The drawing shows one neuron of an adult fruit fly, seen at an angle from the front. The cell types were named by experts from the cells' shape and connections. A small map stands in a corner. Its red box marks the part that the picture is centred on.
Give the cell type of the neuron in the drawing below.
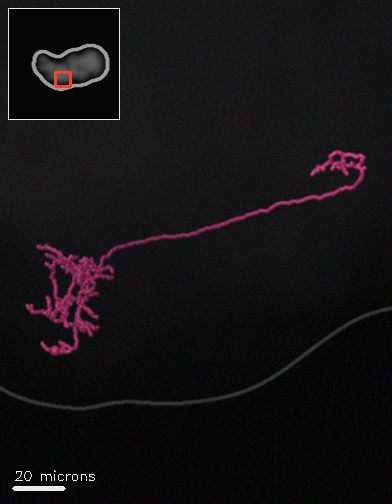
Tm26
